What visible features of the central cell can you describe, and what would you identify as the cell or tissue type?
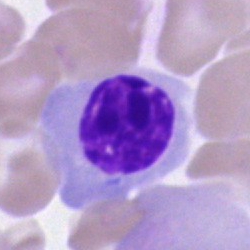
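See how the chromatin is dark purple and coarsely clumped, with small paler patches in between, and the cytoplasm pale blue. The nucleus sits off-centre toward the upper right, so cytoplasm is wider on the left and below, bulging out irregularly there. That's an erythroblast.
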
